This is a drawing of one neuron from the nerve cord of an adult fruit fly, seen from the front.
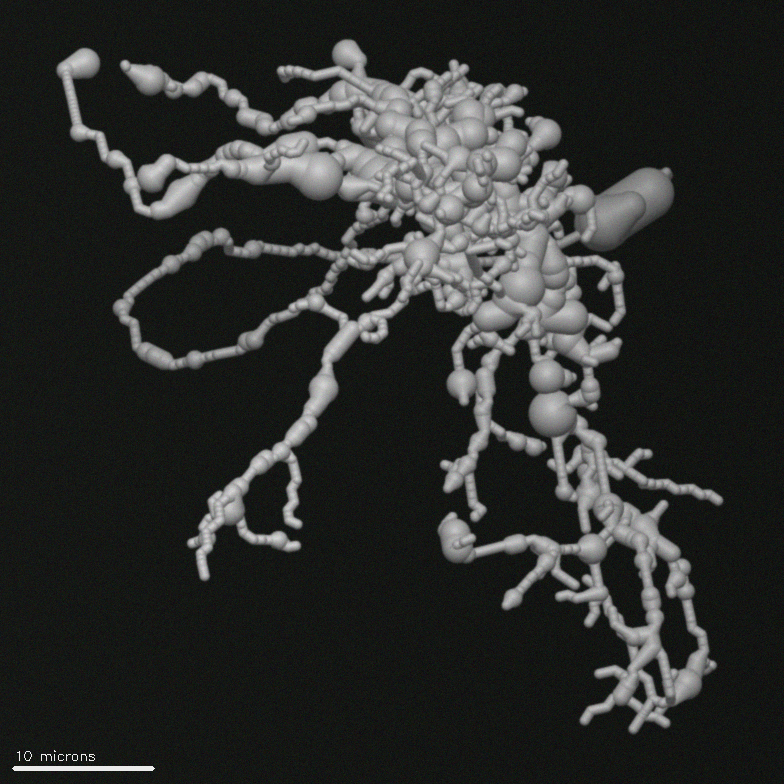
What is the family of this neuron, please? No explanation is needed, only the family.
hemilineage 03B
